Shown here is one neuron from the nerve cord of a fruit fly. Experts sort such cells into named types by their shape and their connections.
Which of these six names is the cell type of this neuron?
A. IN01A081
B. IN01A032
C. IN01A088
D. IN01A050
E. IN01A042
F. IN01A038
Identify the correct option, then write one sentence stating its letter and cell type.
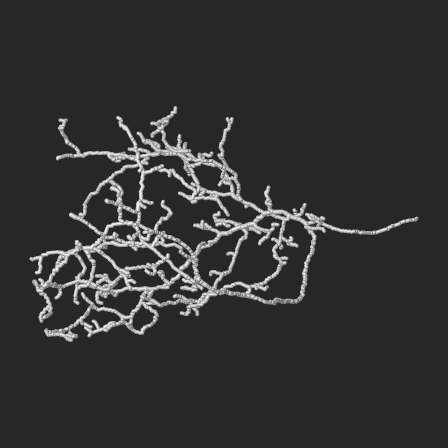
The neuron falls under IN01A042, the cell type named in option E.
